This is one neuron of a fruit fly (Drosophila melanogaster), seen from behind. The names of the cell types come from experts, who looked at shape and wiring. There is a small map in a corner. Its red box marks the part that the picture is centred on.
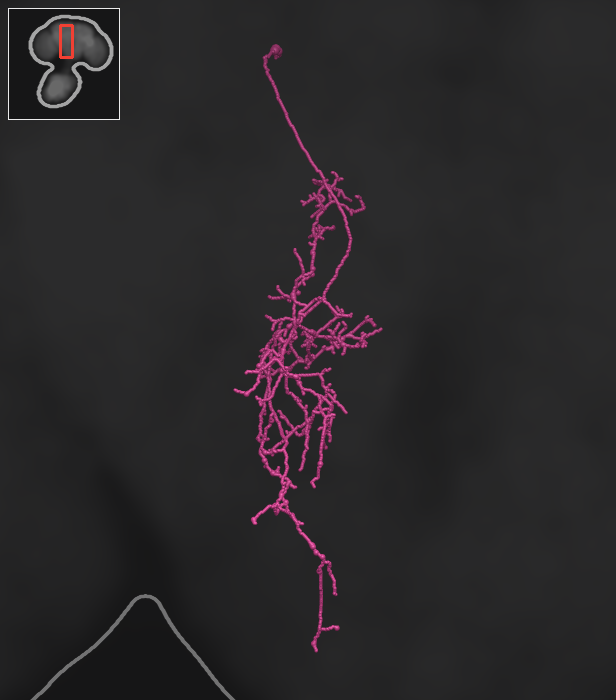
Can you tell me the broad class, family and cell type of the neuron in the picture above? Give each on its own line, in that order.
central-brain intrinsic neuron
hemilineage AOTUv1_ventral
LAL021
